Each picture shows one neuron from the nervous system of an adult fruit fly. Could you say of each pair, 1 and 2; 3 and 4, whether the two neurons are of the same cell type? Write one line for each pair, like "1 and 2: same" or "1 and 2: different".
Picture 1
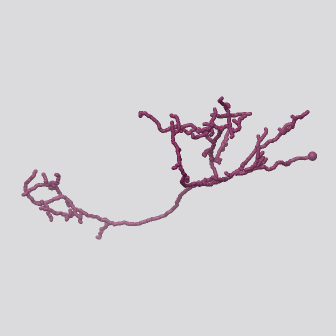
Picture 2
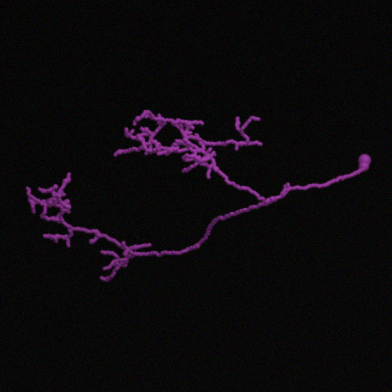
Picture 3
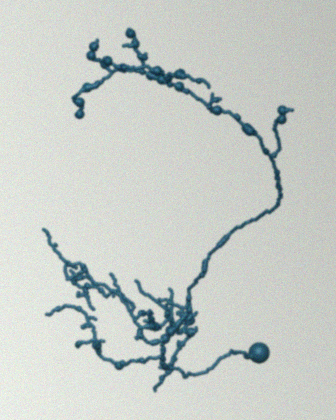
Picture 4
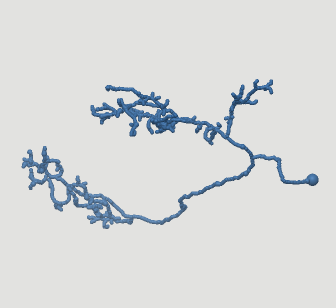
1 and 2: different
3 and 4: different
